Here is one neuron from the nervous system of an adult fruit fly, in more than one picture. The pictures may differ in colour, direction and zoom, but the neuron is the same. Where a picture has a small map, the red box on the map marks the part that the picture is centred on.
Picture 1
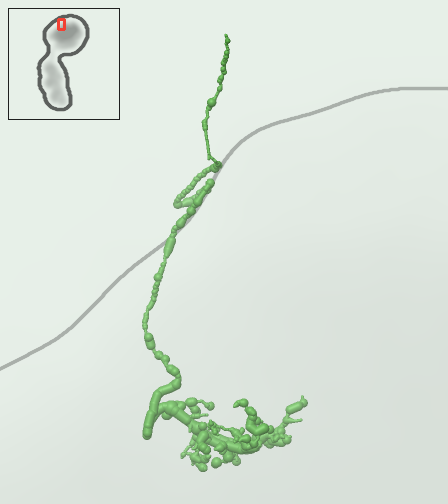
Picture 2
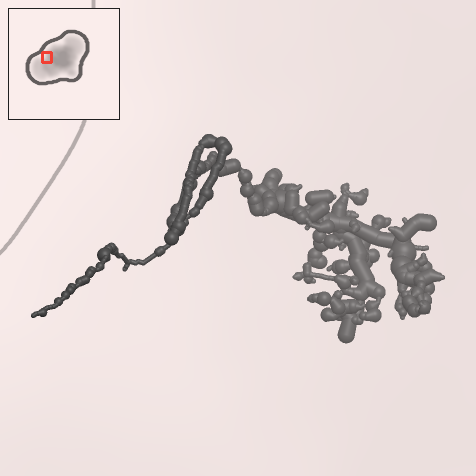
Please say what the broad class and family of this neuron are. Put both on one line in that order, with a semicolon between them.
sensory neuron entering the brain; class thermosensory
